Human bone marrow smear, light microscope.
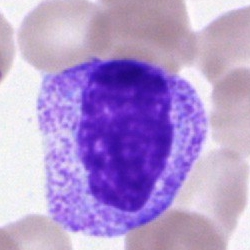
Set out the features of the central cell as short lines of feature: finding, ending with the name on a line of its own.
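Outline: smooth, no surface projections
Chromatin: dark purple, dense, small paler patches
Granules: many, fine, purple-violet, crowding the cytoplasm
Cytoplasm between granules: pale lilac-blue
Name: myelocyte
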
